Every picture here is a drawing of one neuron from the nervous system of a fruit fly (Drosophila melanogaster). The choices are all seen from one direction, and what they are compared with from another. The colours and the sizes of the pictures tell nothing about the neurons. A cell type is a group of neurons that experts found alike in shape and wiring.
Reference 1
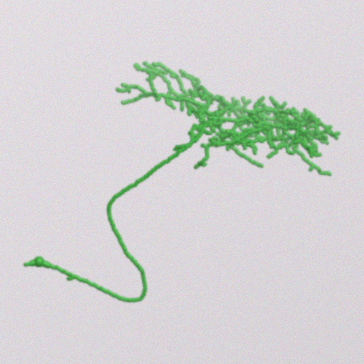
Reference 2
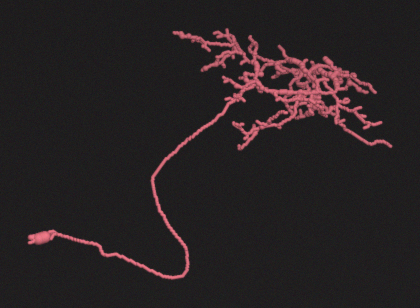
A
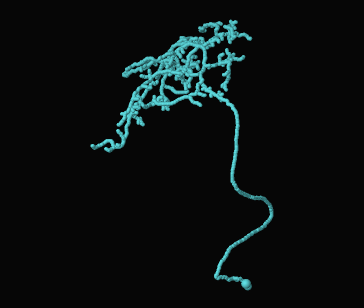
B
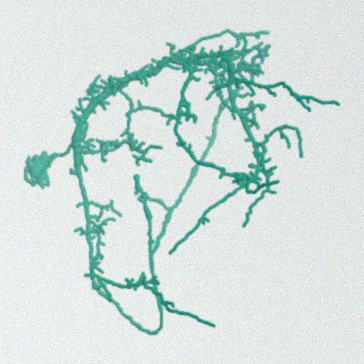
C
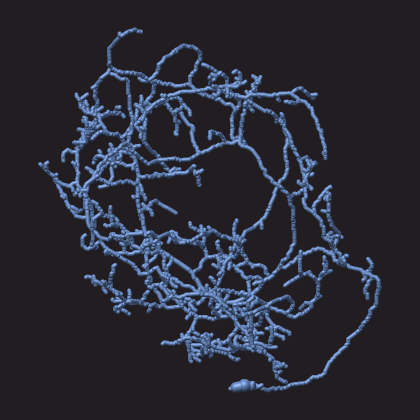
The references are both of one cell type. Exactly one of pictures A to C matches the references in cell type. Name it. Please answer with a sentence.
The neuron in picture A is of the same cell type.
